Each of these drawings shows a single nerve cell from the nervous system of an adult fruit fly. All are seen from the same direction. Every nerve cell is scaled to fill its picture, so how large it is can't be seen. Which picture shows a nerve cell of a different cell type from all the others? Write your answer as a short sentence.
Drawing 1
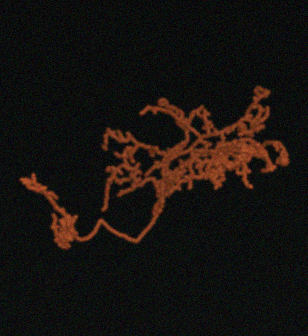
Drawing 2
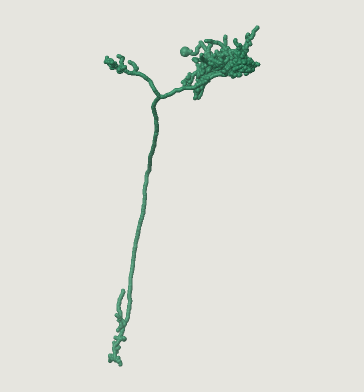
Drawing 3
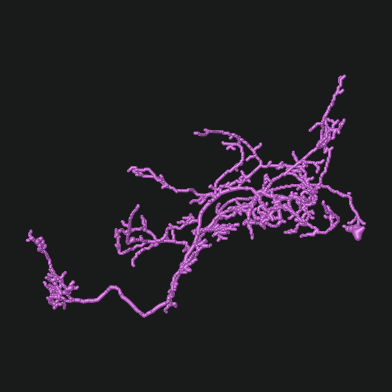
Drawing 2 shows a nerve cell of another cell type.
